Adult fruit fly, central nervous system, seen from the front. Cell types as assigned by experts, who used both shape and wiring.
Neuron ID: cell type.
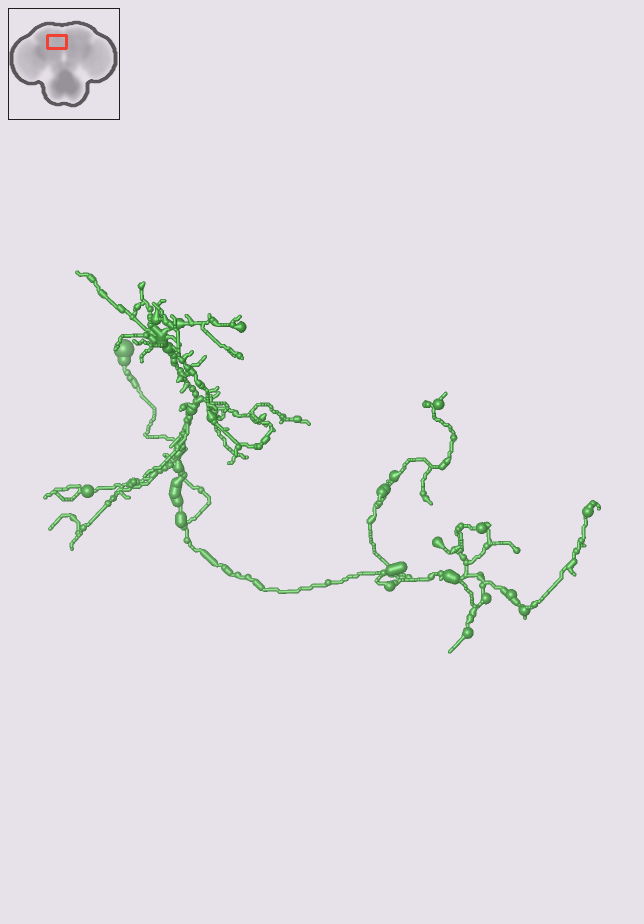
CB2737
